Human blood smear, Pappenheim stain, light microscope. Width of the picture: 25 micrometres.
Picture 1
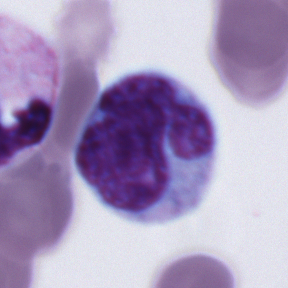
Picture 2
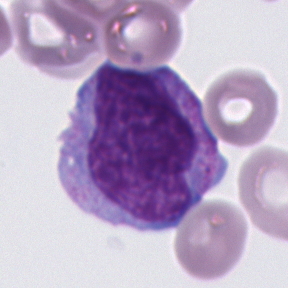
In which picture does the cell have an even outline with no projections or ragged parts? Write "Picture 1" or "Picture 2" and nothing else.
Picture 1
